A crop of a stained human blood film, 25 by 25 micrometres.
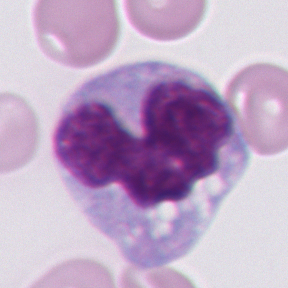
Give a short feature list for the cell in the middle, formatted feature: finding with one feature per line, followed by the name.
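Cytoplasm: a broad rim, widest below the nucleus
Vacuoles: several, clear, lying just below the nucleus
Granules: no coarse coloured ones seen
Outline: rounded, with a smooth edge
Name: monocyte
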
